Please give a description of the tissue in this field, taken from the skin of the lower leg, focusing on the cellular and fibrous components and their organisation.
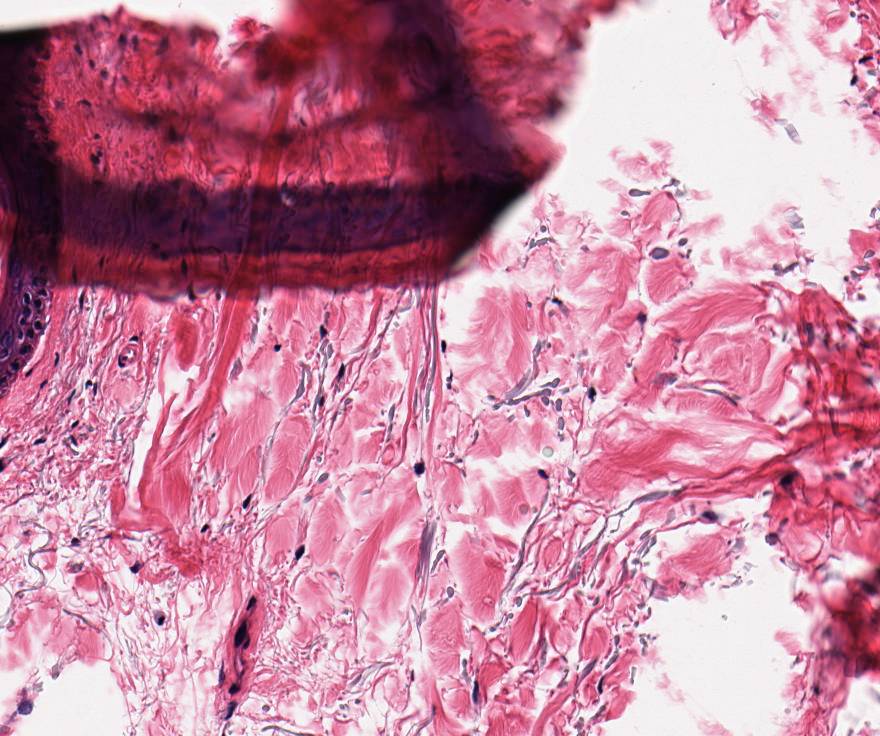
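The collagen, as I look across, forms broad wavy pink bundles parted by clear white clefts. Scattered among those bundles are small, dark, spindle-shaped nuclei, like those of fibroblasts. Just beneath the dark band, thin pink strands run vertically down into the connective tissue. And at the left edge, just below that band, I notice a small group of closely packed cells with round dark nuclei.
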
